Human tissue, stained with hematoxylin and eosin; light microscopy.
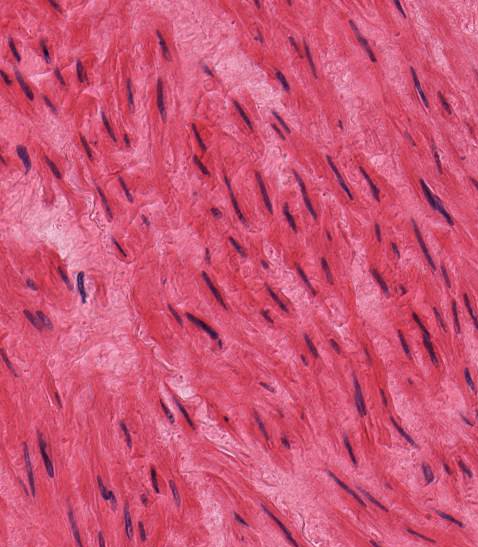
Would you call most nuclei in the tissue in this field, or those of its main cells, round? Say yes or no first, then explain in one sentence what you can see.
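No. The nuclei are long, slender and dark purple, lying parallel to the fibres.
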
